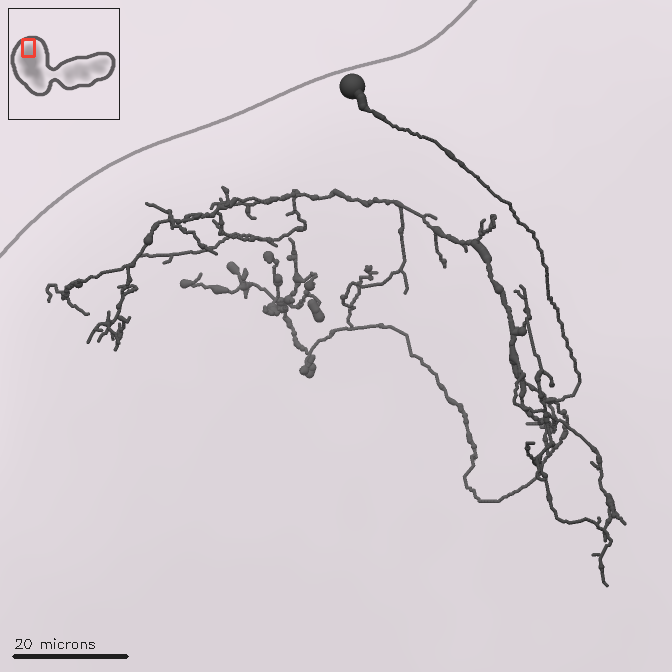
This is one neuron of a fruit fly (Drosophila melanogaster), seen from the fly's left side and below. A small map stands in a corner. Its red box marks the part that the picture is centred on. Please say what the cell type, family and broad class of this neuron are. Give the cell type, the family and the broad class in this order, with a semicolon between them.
CB1901; hemilineage LHp3; central-brain intrinsic neuron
